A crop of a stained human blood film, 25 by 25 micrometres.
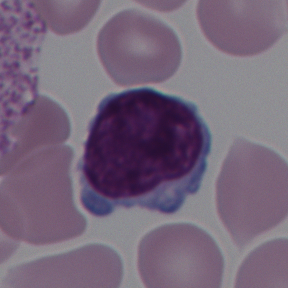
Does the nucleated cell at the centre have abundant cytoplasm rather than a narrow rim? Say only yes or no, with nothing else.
No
